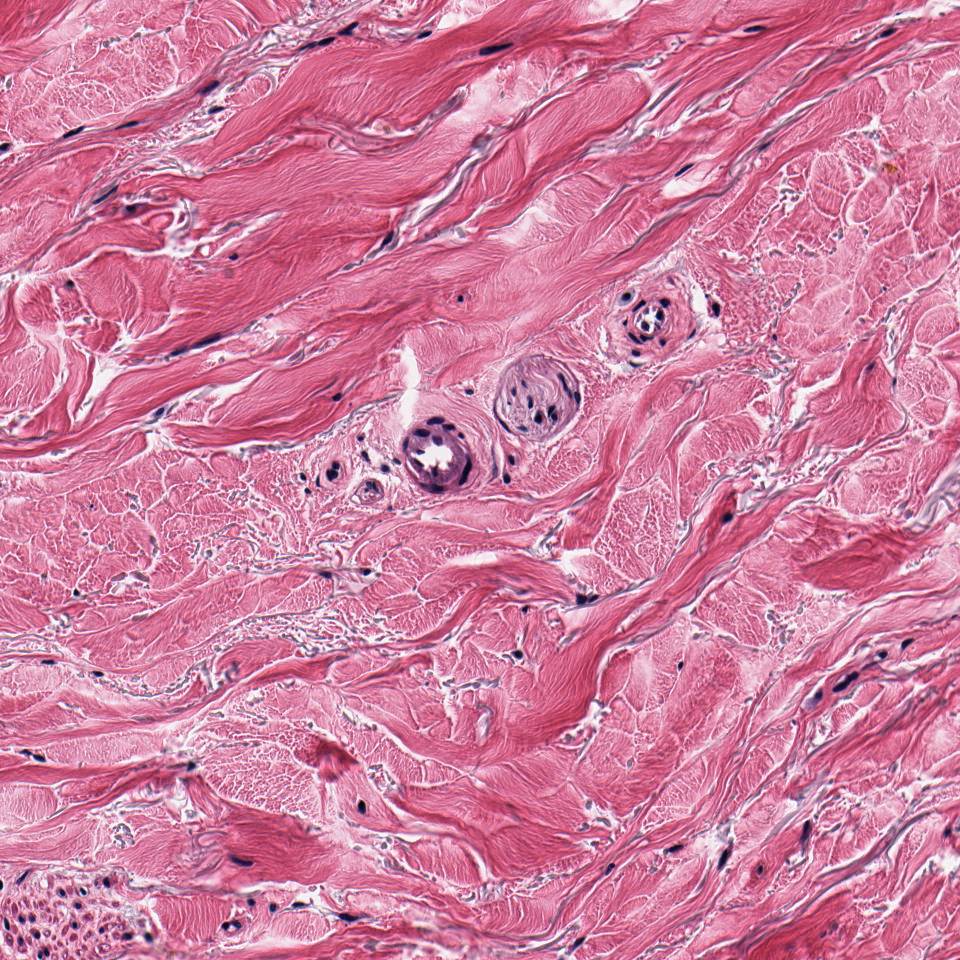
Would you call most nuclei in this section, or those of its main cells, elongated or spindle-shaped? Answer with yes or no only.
Yes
